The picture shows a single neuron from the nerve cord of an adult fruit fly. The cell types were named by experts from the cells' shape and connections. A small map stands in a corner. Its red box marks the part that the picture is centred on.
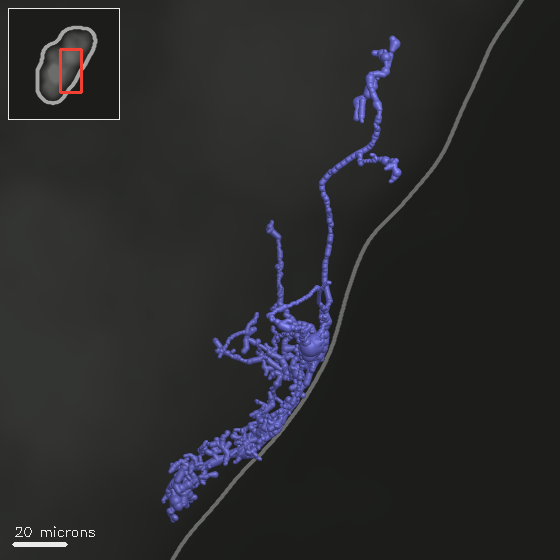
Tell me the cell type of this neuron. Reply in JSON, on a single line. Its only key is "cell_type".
{"cell_type": "IN11B001"}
